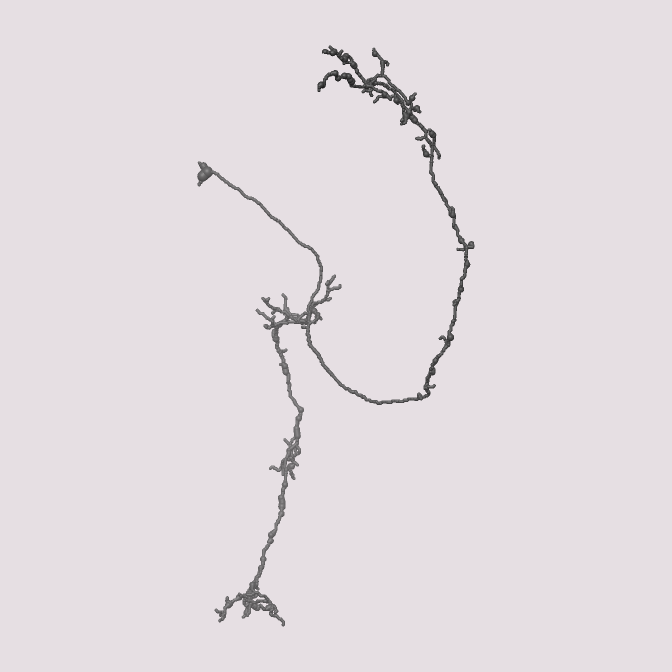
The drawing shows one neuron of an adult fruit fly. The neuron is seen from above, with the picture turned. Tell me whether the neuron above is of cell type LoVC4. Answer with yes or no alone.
no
